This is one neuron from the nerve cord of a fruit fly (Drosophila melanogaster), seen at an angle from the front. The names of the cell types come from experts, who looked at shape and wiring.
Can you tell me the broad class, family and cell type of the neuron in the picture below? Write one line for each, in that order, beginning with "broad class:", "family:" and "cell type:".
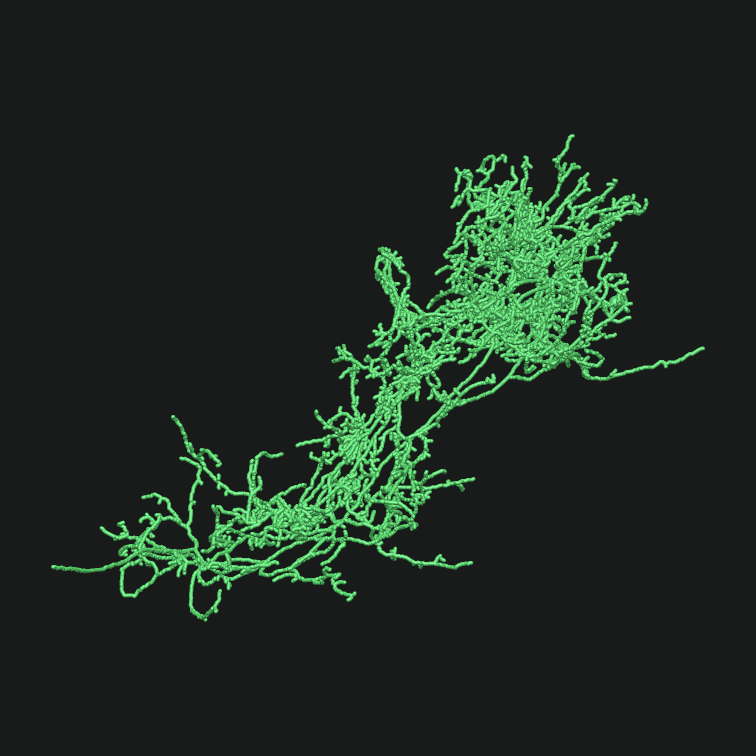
broad class: ascending neuron
family: hemilineage 05B
cell type: AN05B005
